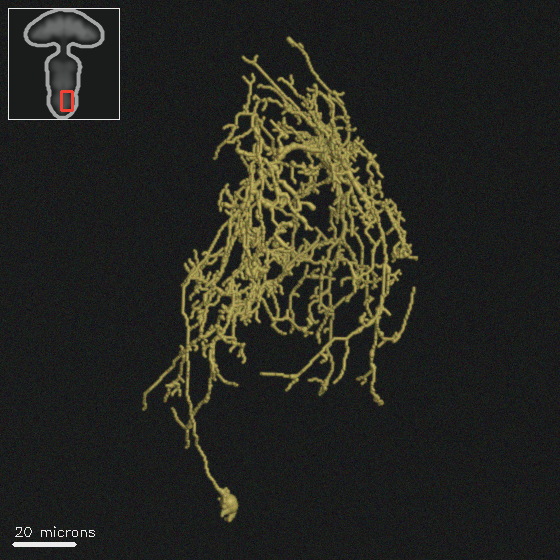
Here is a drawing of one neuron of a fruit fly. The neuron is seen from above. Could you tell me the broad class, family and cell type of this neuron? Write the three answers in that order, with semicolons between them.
nerve-cord intrinsic neuron; hemilineage 03B; IN03B021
